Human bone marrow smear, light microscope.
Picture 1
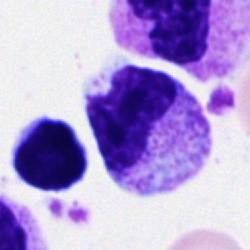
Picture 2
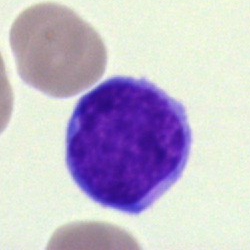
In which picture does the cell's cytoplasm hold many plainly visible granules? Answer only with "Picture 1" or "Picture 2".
Picture 1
